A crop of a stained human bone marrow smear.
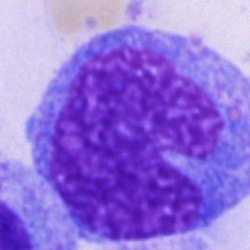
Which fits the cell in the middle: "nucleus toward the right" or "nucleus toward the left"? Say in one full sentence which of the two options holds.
This cell carries its nucleus toward the left side.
